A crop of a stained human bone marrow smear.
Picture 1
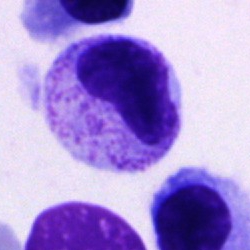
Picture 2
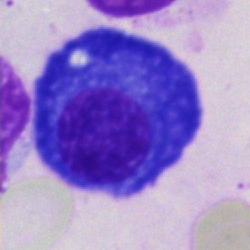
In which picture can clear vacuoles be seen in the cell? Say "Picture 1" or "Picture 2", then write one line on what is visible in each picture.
Picture 2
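Picture 1: No vacuoles are seen in the cytoplasm.
Picture 2: A single small clear vacuole lies in the upper left part of the cytoplasm.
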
